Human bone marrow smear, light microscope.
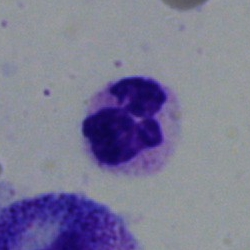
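Segmented neutrophil, central cell of a stained bone marrow smear. Outline: round and smooth. Chromatin: dark purple, densely clumped. Nucleus: placed toward the left, leaving a wider rim of cytoplasm on the right and lower side.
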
